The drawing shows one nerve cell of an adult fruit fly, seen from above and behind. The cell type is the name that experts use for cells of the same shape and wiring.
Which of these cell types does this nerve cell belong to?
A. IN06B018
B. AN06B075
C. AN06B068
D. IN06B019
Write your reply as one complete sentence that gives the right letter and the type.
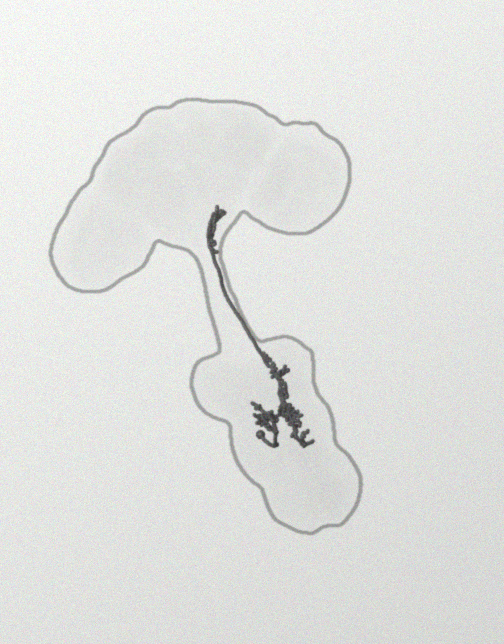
It is AN06B068, given as option C, that the nerve cell is by cell type.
